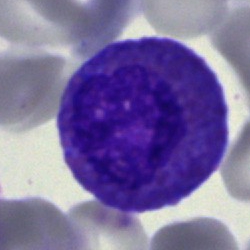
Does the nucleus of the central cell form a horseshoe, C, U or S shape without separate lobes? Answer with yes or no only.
No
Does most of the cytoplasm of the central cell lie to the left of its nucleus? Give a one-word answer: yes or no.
No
